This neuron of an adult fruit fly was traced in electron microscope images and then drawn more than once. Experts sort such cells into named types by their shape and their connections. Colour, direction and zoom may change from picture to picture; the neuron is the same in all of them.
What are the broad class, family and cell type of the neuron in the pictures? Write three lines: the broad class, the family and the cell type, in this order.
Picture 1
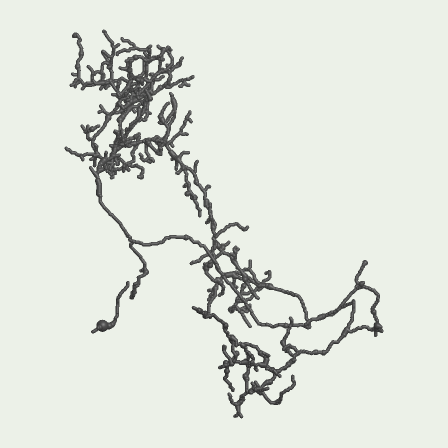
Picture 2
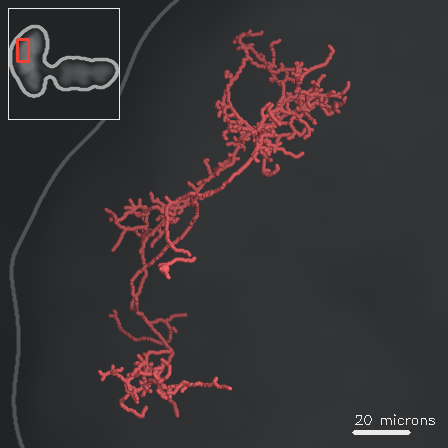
central-brain intrinsic neuron
hemilineage SMPad3
CB4159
